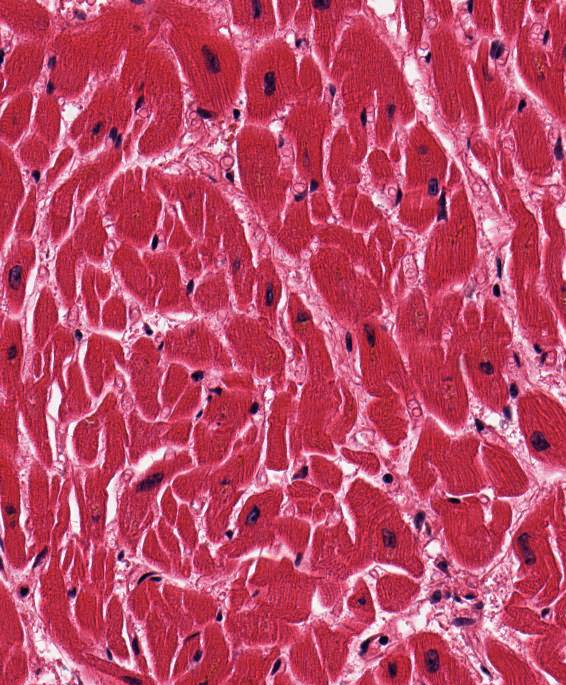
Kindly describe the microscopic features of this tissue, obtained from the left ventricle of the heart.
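Deeply eosinophilic muscle fibres fill the field, cut at varied angles without one direction of run. Central nuclei are oval to blunt-ended, some in a small pale clear zone of cytoplasm. Scant loose pale pink connective tissue between fibres holds small dark elongated nuclei.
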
